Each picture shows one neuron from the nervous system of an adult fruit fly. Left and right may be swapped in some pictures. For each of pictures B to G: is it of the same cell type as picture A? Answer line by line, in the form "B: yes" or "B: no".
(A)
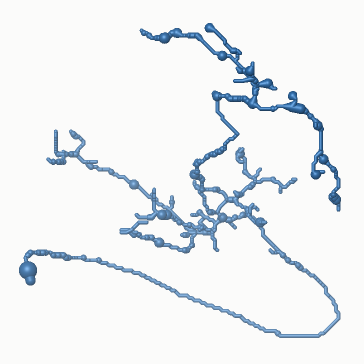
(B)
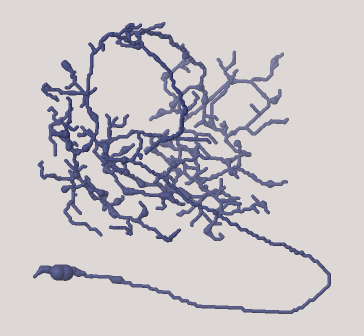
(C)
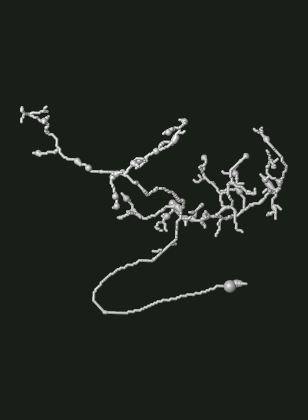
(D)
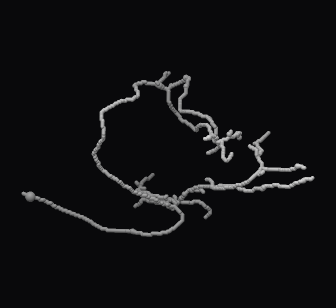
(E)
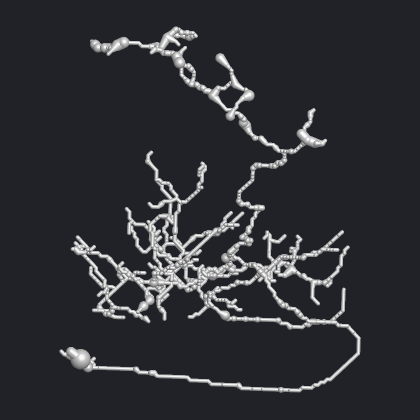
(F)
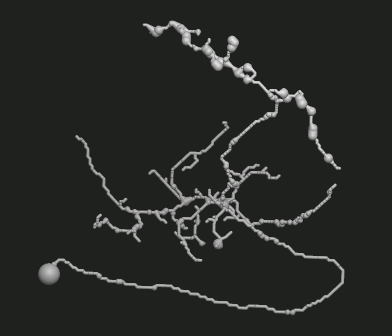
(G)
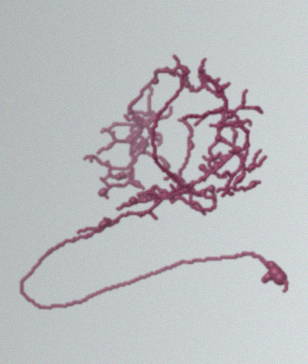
B: no
C: yes
D: no
E: yes
F: yes
G: no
